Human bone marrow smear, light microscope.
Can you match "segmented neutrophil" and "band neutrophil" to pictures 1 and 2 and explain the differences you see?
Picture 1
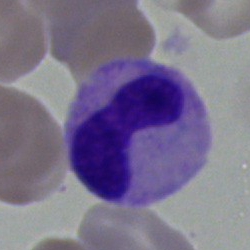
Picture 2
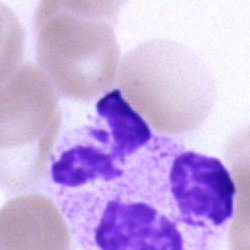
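Picture 1 shows a band neutrophil, and picture 2 shows a segmented neutrophil. In picture 1 the nucleus is a curved, band-like shape bent across the cell from lower left to upper right, whereas in picture 2 the nuclear material lies in four or more separate dense lobes spread around the cell. The chromatin is dark purple in both, dense in the band neutrophil and clumped in the segmented one. Both cells have plentiful cytoplasm: in picture 1 it is pale lilac and lies mostly to the right of and below the nucleus, while in picture 2 it is pale lilac-pink and strewn with fine lilac-purple granules. The outline of the band neutrophil is round and smooth.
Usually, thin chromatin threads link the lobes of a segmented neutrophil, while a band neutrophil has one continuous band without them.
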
